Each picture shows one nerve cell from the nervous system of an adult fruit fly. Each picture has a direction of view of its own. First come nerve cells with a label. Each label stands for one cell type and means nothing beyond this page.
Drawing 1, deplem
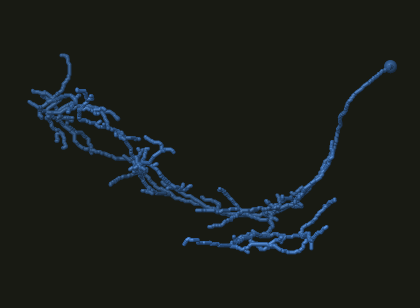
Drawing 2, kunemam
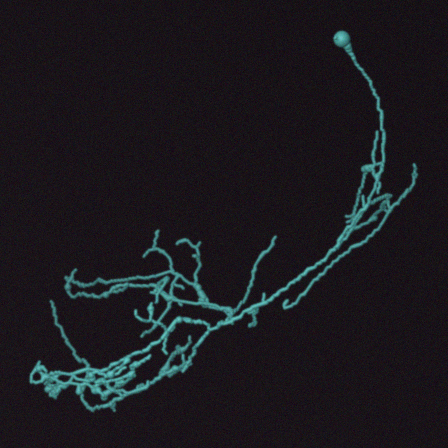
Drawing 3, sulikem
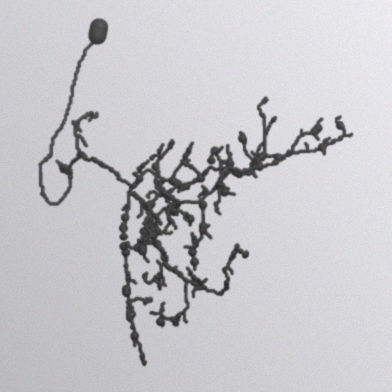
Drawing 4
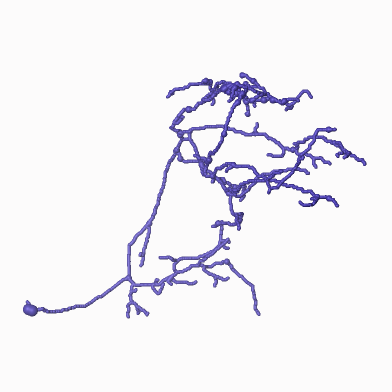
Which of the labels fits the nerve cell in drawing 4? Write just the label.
kunemam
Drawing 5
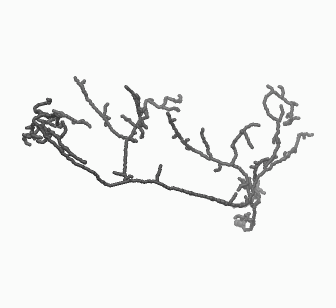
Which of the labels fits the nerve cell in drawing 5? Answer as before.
deplem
